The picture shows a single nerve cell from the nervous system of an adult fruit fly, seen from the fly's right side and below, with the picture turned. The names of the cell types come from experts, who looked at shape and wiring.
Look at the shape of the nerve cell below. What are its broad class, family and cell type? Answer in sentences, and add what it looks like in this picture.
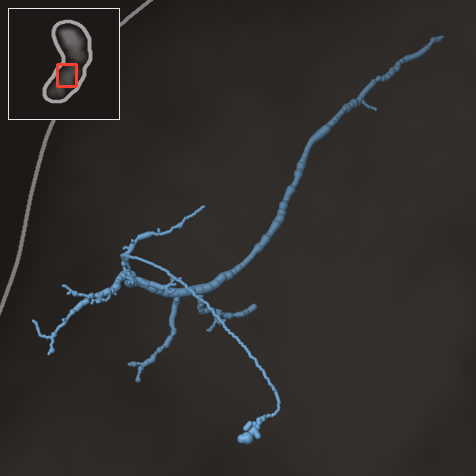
Its broad class is nerve-cord intrinsic neuron. Its family is hemilineage 06A. Its cell type is IN06A011. The cell body can be seen at the bottom of the picture. As drawn here it is about as wide as it is tall.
